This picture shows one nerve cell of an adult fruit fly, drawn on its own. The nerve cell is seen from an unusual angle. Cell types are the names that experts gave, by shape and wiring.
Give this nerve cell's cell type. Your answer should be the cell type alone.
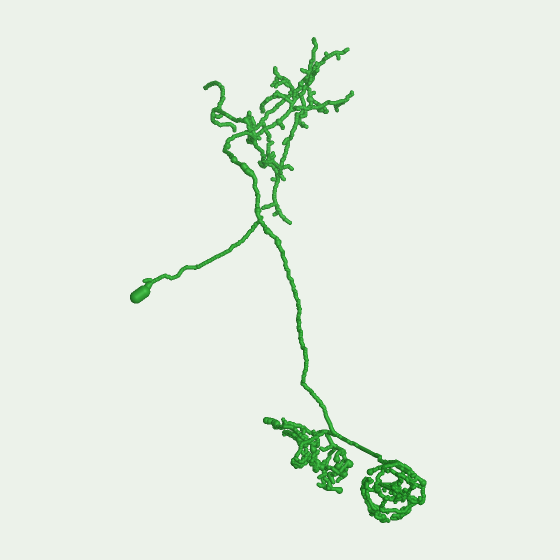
PAM04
